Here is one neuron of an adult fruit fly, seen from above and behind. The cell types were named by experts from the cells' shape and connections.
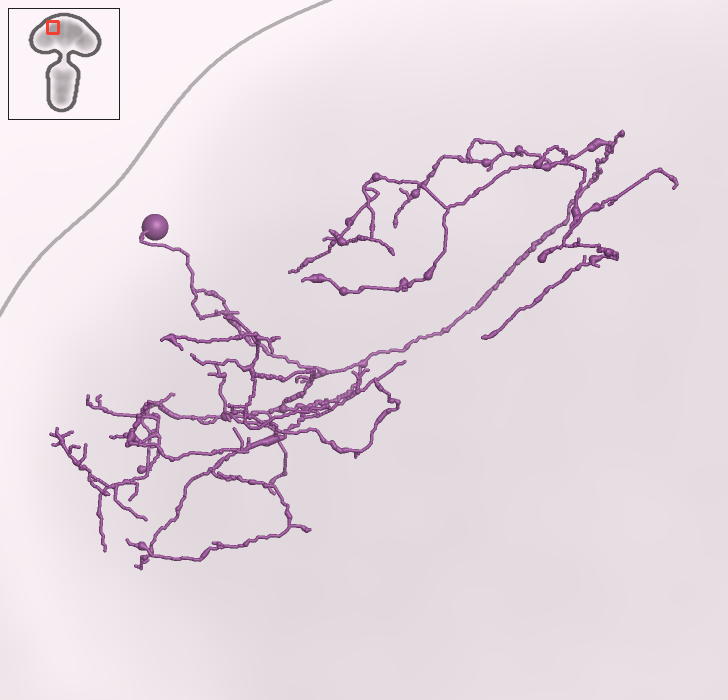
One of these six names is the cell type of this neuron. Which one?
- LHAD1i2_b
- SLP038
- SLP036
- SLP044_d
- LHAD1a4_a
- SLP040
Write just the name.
LHAD1a4_a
